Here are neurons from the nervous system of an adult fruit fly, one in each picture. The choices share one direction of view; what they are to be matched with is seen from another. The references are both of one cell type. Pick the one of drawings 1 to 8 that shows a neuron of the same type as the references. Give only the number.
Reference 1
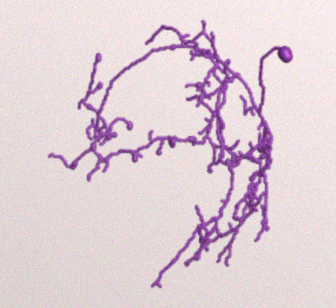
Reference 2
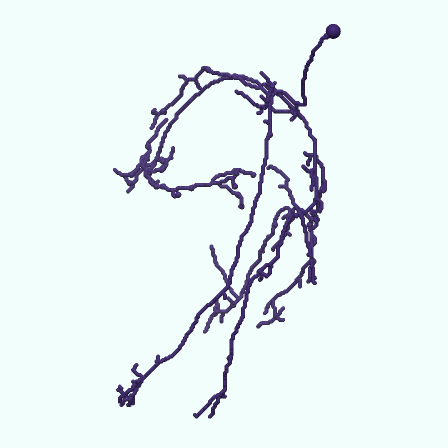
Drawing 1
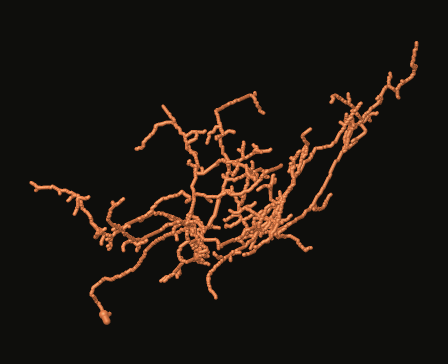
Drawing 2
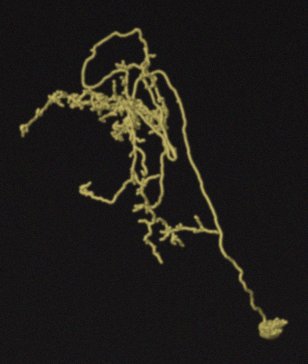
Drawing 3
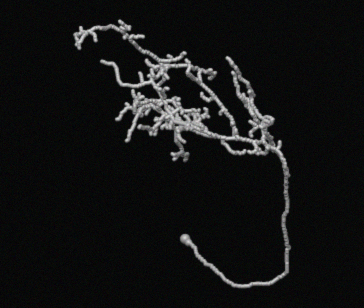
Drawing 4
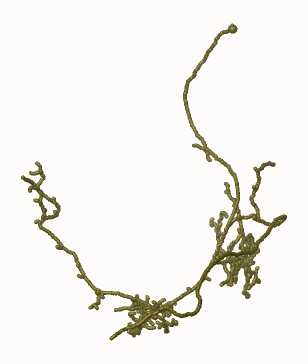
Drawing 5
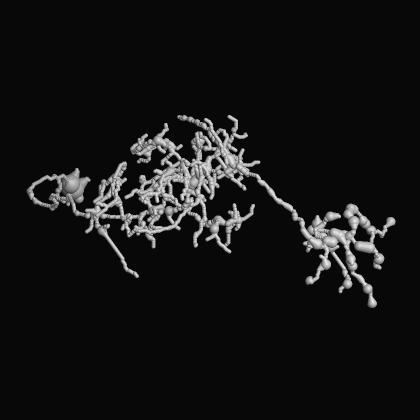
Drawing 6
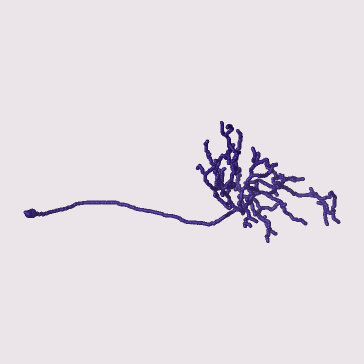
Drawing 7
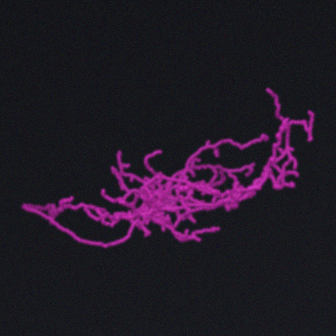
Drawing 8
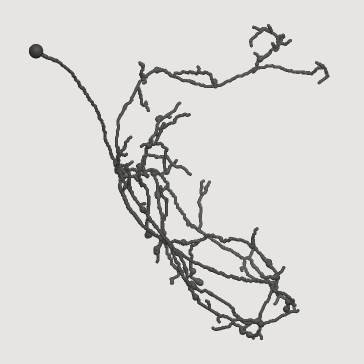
8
